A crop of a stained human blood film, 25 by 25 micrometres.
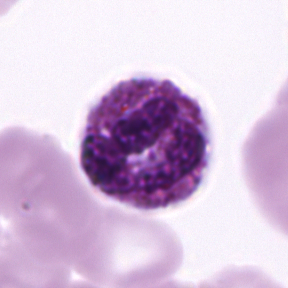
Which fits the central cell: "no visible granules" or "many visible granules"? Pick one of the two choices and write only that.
Many visible granules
